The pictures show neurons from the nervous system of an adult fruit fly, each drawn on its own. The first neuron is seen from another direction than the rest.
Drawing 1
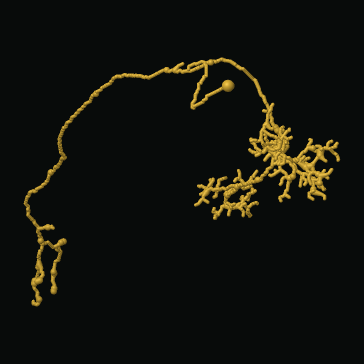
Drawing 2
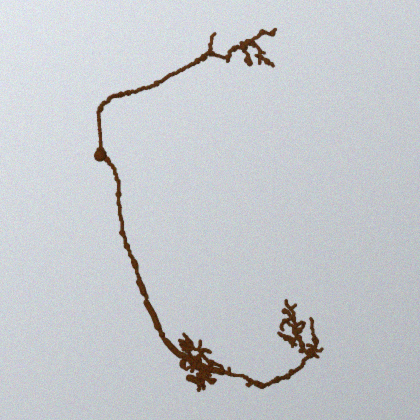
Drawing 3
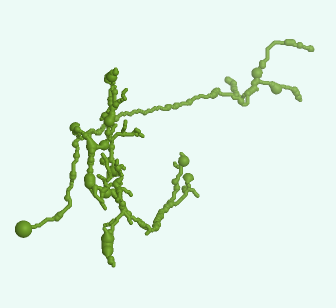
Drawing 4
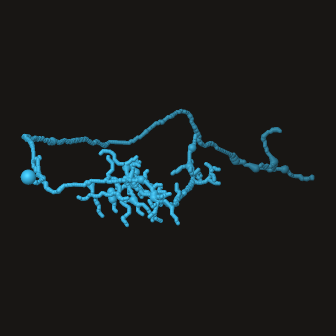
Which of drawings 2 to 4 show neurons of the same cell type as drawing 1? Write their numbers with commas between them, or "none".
4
